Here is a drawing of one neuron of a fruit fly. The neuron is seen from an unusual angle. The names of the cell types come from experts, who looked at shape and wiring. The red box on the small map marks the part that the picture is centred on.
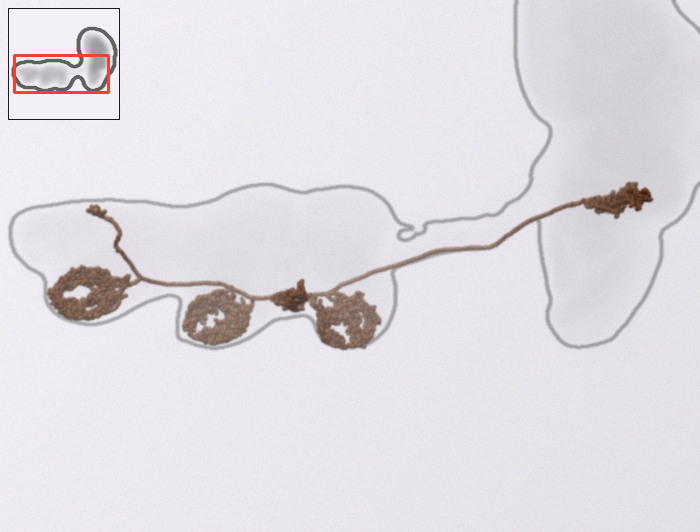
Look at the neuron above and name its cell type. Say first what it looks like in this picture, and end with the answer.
The cell body is on the left of the picture. As drawn here it is more than twice as wide as it is tall. Its broad class is ascending neuron. Its cell type is AN05B009.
